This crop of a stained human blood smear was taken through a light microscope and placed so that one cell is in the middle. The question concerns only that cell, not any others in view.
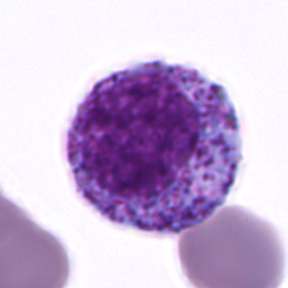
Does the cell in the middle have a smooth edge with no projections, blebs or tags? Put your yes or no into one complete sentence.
Yes, this cell has a smooth edge with no projections, blebs or tags.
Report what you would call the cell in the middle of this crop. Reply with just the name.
promyelocyte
